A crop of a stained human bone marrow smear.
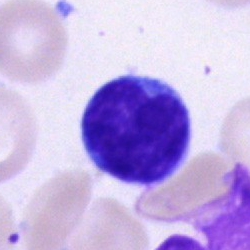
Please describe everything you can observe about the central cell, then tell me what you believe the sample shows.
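Here the outline is round and smooth. The chromatin is dense and dark purple, with paler streaks running between darker clumps. There's only scant cytoplasm, seen mainly as a small pale blue patch at the top edge, and no vacuoles anywhere in the cell. That's a lymphocyte.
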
